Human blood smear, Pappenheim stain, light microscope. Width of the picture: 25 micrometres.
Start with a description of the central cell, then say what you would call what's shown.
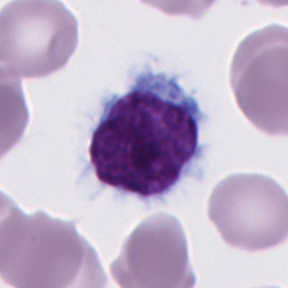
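Roughly round outline, no nucleolus to be seen in the nucleus, and just a scant rim of pale blue cytoplasm around it. Fine hair-like projections too, thickest along the top edge. That's a hairy cell.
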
